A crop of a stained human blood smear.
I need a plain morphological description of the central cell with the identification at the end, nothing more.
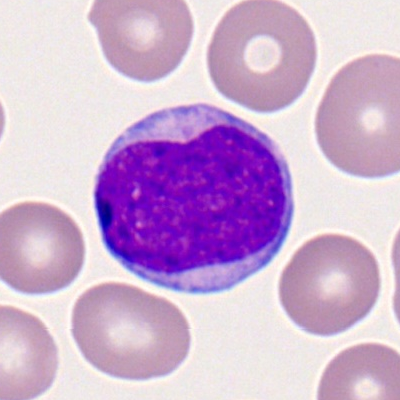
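Round and smooth in outline, this cell has a nucleus filling most of its area. Its cytoplasm forms a narrow pale blue rim, wider below the nucleus than on its left side. It is a myeloblast.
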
